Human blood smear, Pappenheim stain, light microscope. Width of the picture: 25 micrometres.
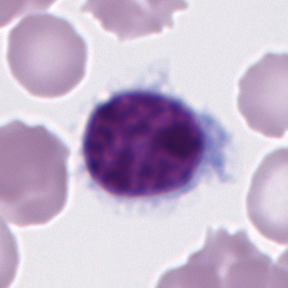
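Hairy cell, peripheral blood smear. Fine, hair-like projections fringe the cytoplasmic edge. Nucleus oval, outline smooth, no indentation. Cytoplasm without visible granules or vacuoles.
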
